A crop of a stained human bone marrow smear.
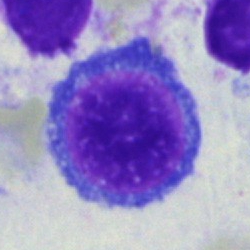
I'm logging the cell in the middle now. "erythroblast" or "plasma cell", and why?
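The cell is an erythroblast. Its nucleus fills most of the cell, and a narrow rim of cytoplasm runs all around it.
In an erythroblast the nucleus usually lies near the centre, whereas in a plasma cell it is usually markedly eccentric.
The rim of cytoplasm continuing all around the nucleus fits the erythroblast. Further, the cytoplasm is deep blue with no purple-red granules, and the round outline has a finely bumpy, irregular edge.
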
